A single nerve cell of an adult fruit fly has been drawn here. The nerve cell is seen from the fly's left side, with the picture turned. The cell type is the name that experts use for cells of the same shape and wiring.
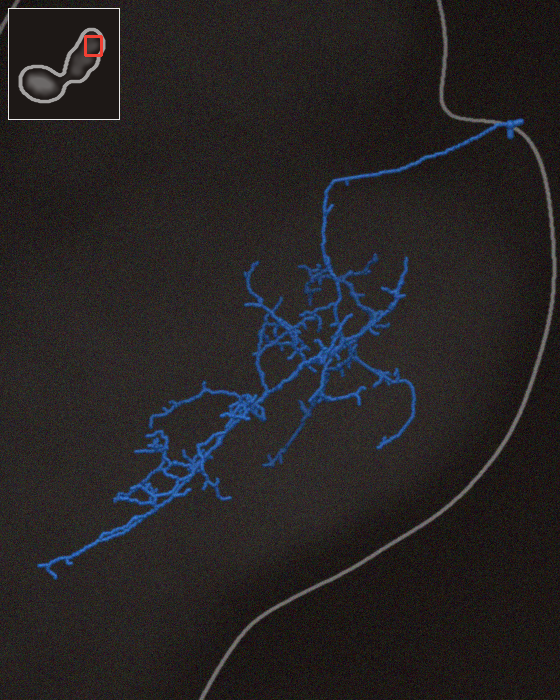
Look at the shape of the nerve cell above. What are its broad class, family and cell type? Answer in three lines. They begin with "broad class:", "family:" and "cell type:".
broad class: nerve-cord intrinsic neuron
family: hemilineage 20A.22A
cell type: IN20A.22A064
